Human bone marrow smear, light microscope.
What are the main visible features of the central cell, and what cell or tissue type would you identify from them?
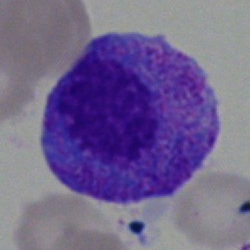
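The nuclear chromatin stains a dense dark purple. Around the nucleus, the cytoplasm forms a band that is widest on the right and lower side. This cytoplasm ranges in colour from blue to lilac. Fine reddish-purple granules are scattered across it. The central cell is a promyelocyte.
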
